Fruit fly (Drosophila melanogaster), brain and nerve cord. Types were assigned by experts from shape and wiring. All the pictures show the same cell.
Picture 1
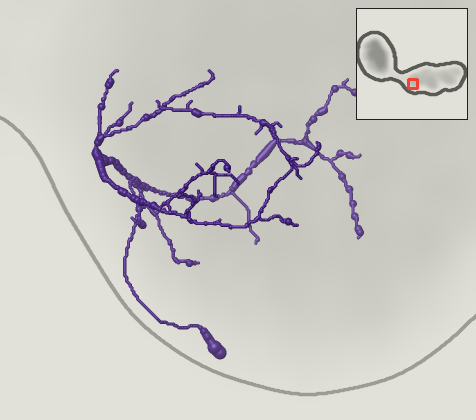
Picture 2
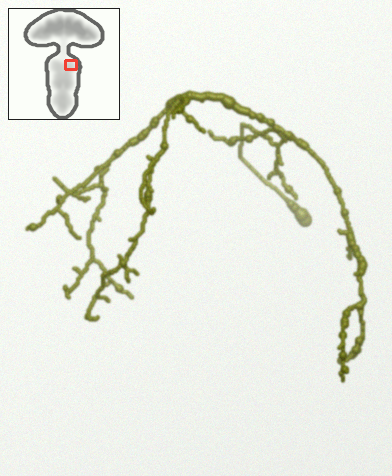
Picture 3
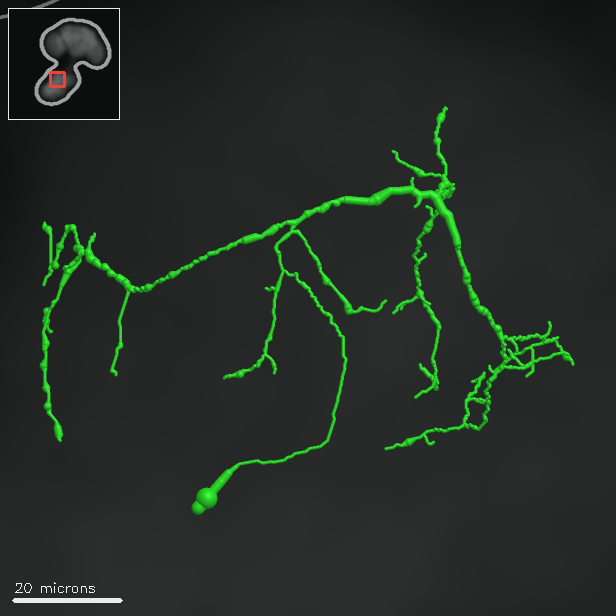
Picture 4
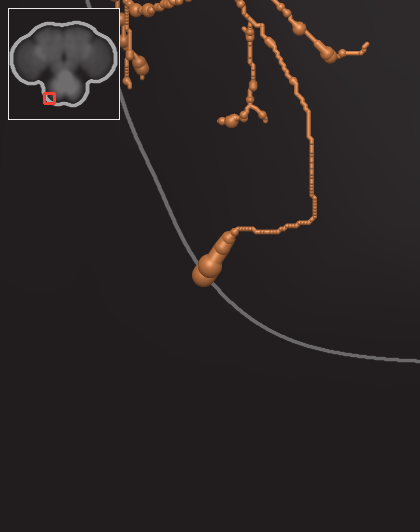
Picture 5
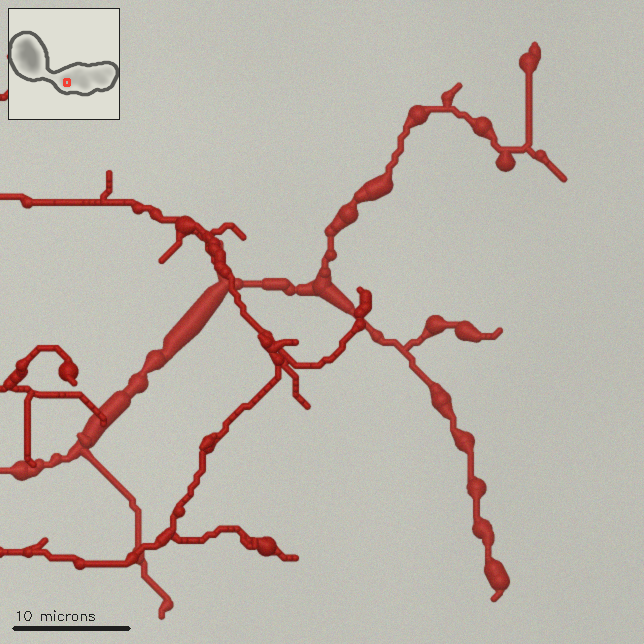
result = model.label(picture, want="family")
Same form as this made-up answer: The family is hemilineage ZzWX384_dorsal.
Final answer: The family is hemilineage 13A.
